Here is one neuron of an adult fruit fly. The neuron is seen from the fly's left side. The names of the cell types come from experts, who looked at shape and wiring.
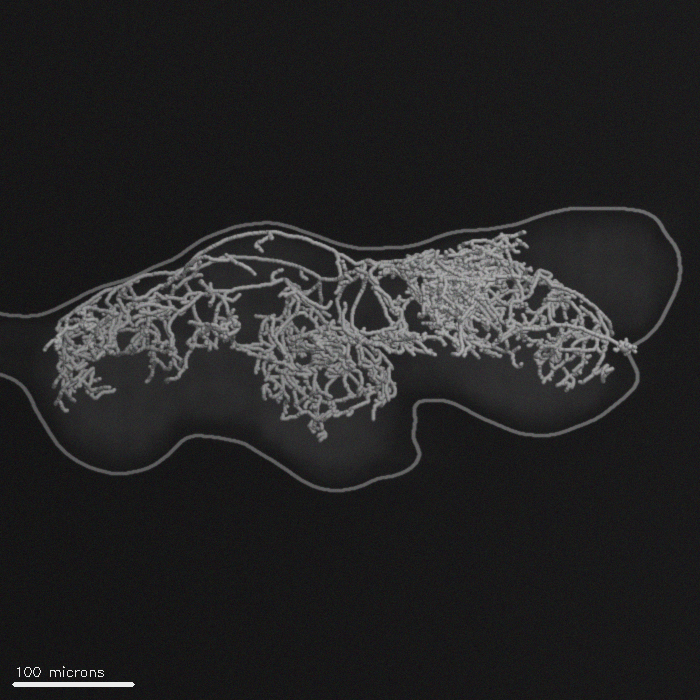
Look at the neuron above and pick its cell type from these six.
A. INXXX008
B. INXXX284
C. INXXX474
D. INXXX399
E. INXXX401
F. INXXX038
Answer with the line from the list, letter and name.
A. INXXX008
